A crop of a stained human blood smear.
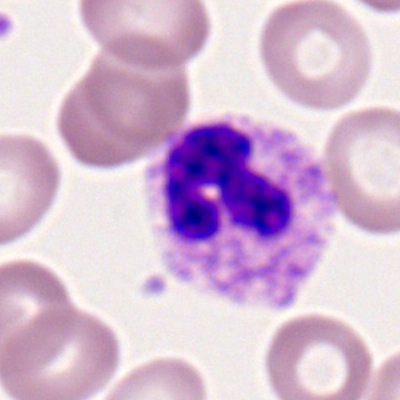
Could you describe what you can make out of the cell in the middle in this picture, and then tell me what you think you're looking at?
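Notice how much cytoplasm there is: it is plentiful and a pale pinkish-lilac. Fine pinkish-purple granules are scattered all through it. You will not find any vacuoles in that cytoplasm. In the nucleus, no nucleoli can be made out. What you are looking at is a segmented neutrophil.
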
